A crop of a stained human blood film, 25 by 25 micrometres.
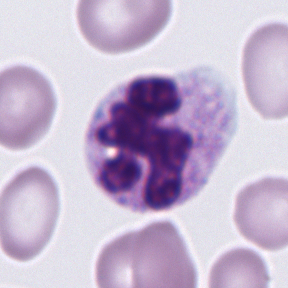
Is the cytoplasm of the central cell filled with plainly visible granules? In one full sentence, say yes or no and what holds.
Yes, there is a large number of visible granules in the cell's cytoplasm.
